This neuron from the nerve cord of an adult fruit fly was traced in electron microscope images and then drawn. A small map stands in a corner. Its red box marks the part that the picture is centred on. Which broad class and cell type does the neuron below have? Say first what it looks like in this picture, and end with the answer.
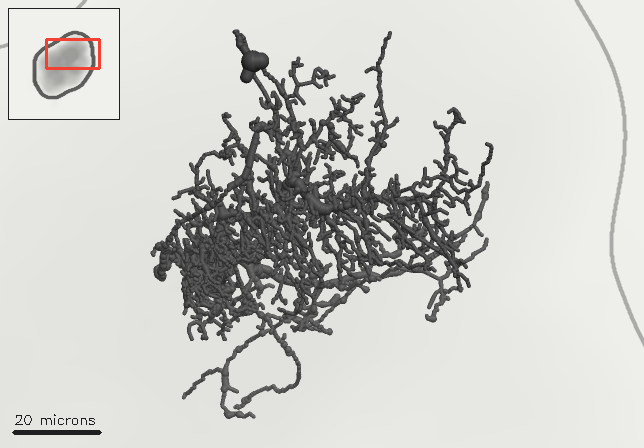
From top to bottom in the picture it spans about 90 microns. More than a hundred branch ends can be seen. This is a nerve-cord intrinsic neuron. It is of cell type INXXX100.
